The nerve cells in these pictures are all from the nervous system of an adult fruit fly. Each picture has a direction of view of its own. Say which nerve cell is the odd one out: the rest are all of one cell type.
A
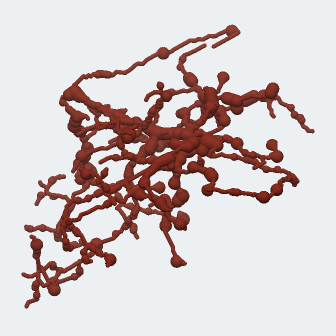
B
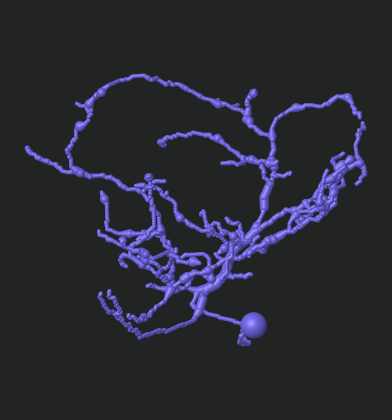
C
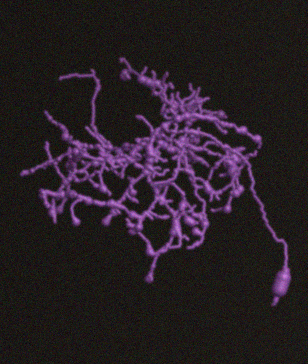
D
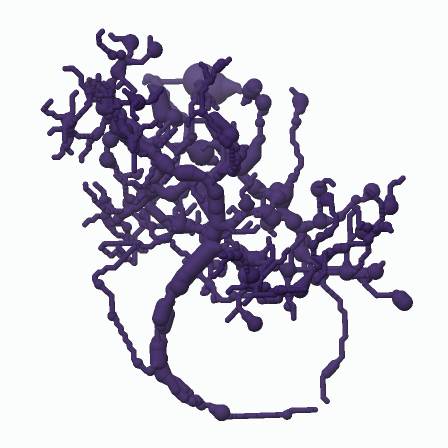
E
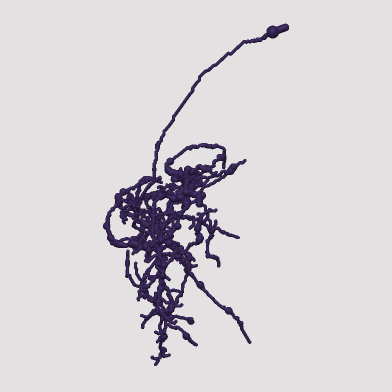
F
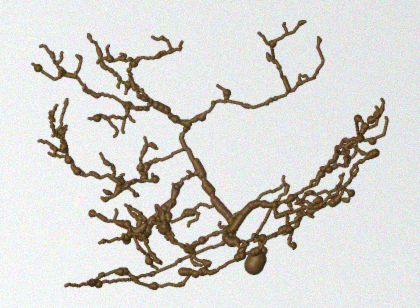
Picture F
